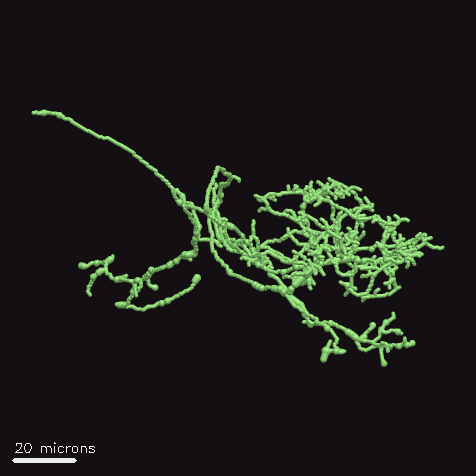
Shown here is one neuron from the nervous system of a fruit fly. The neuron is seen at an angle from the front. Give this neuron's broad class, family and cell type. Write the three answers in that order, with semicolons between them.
central-brain intrinsic neuron; hemilineage AOTUv3_dorsal; AOTU007_b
